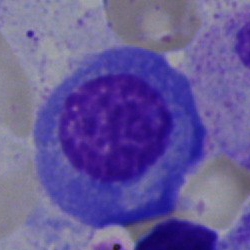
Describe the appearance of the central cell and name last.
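Outline roughly round, edge slightly wavy. Nucleus slightly off-centre, towards the upper left. Chromatin coarse and clumped, pale spaces between the clumps. Cytoplasm free of granules. A plasma cell.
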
